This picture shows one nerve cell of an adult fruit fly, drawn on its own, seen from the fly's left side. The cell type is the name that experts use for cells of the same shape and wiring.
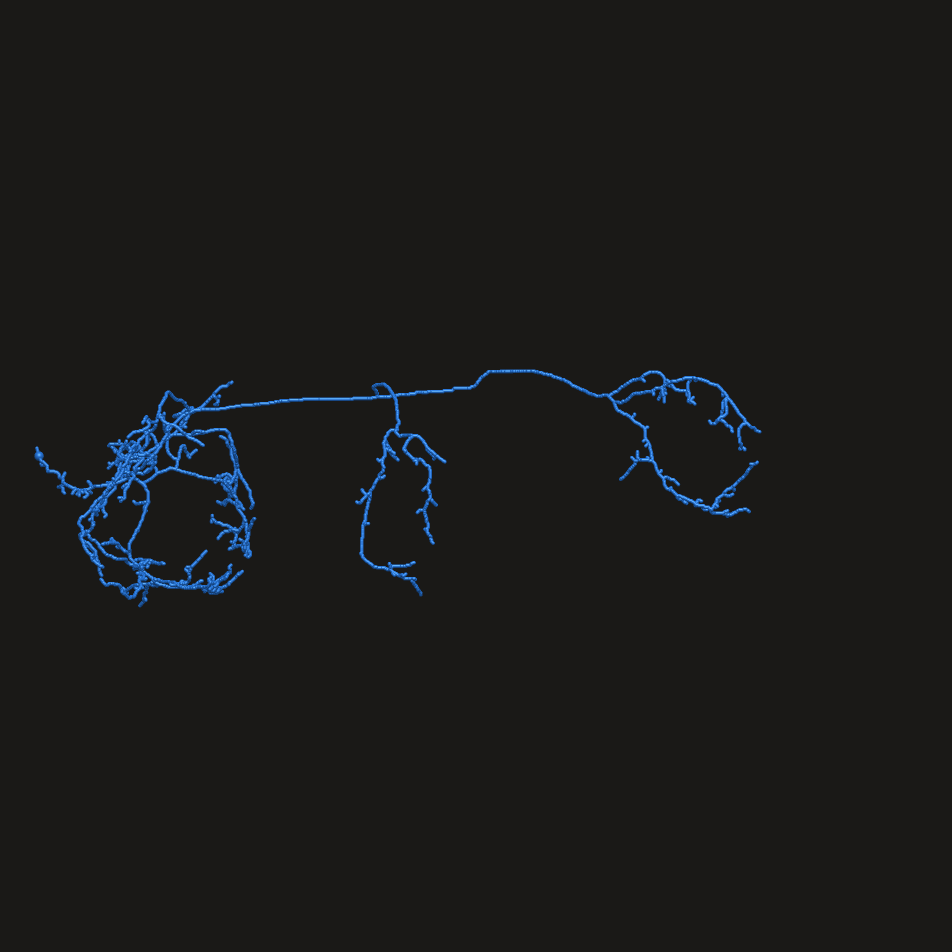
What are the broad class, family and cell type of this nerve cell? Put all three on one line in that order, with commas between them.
nerve-cord intrinsic neuron, hemilineage 18B, IN18B018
